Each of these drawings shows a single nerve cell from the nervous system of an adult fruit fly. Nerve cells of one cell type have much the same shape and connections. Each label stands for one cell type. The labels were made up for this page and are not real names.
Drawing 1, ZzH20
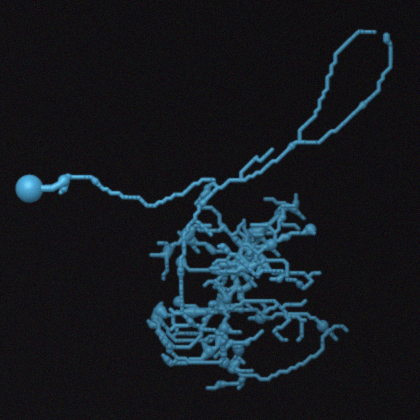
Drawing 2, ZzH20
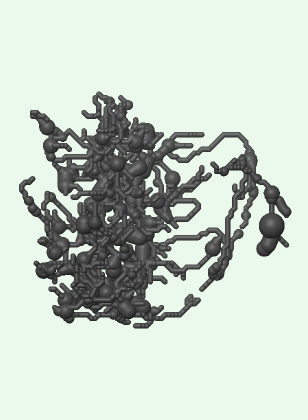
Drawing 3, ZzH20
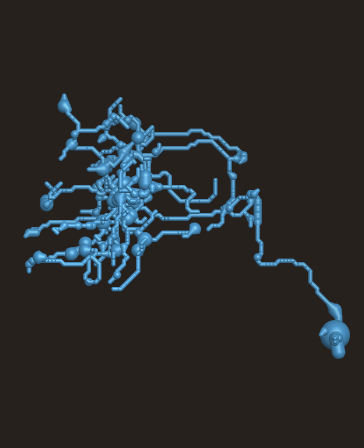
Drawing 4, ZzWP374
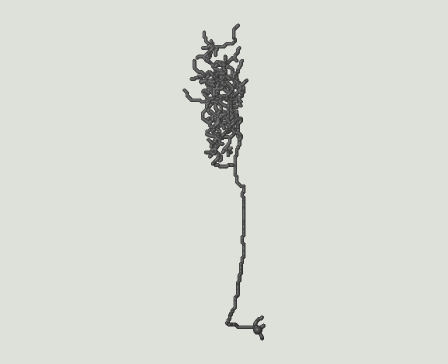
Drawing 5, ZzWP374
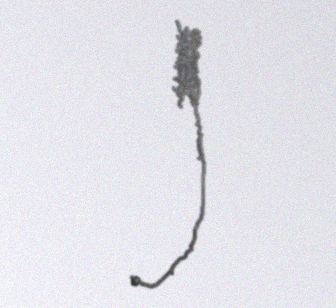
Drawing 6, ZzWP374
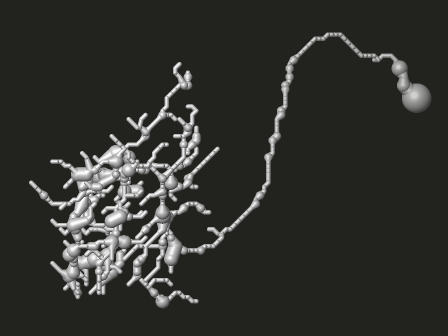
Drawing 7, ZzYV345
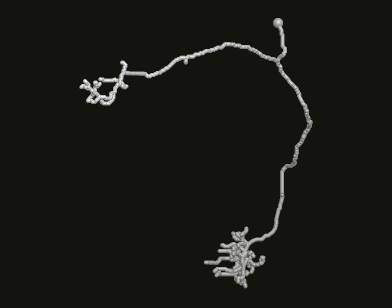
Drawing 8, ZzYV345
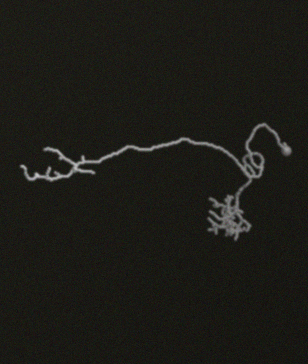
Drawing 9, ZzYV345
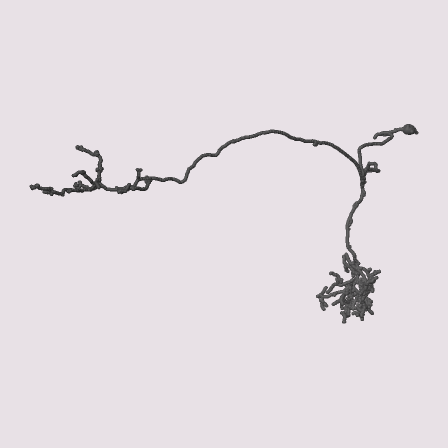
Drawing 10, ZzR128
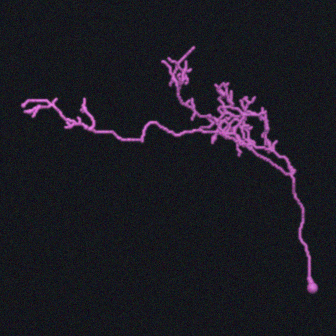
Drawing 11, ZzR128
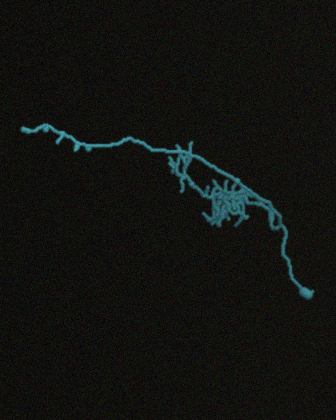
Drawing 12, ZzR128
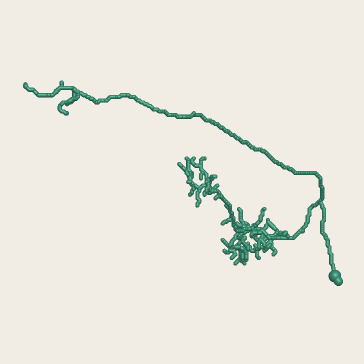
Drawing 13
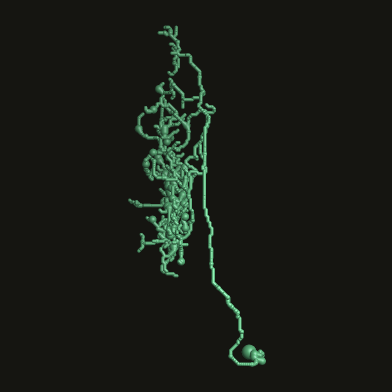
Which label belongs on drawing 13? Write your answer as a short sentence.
It belongs to ZzH20.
